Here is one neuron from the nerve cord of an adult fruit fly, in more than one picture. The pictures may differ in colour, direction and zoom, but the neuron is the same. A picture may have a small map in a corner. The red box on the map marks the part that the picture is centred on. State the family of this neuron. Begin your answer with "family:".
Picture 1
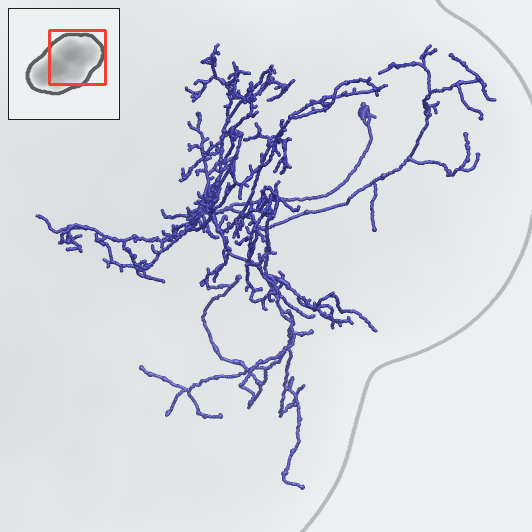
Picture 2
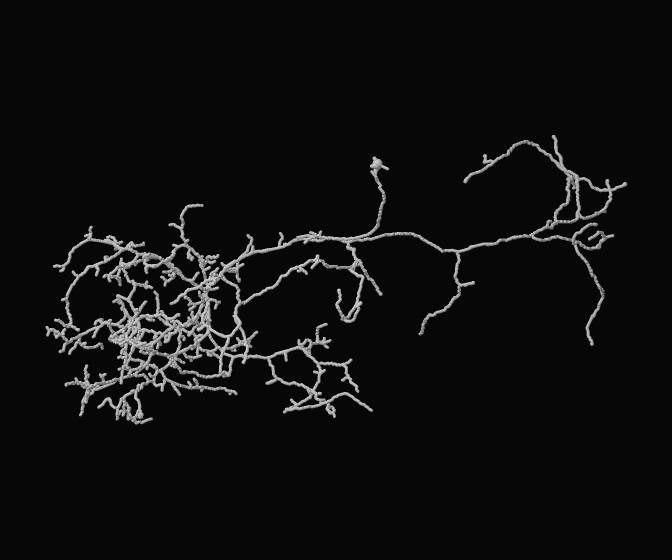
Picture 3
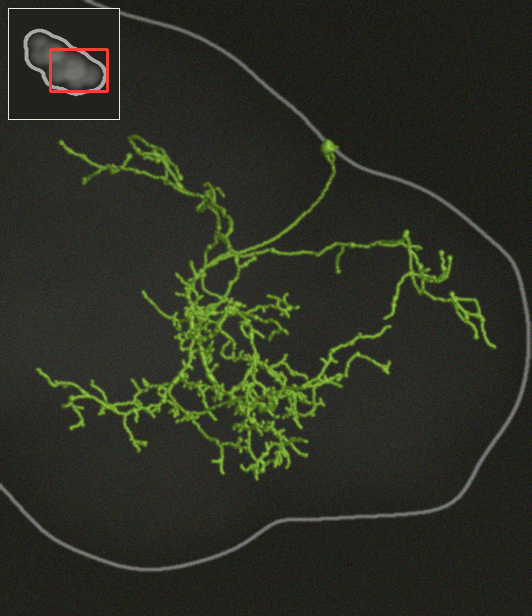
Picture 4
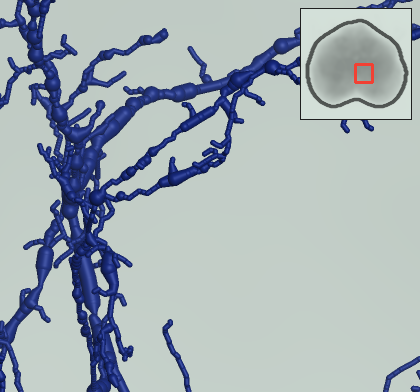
family: hemilineage 11A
